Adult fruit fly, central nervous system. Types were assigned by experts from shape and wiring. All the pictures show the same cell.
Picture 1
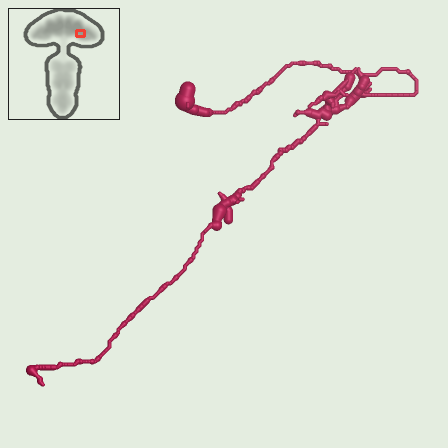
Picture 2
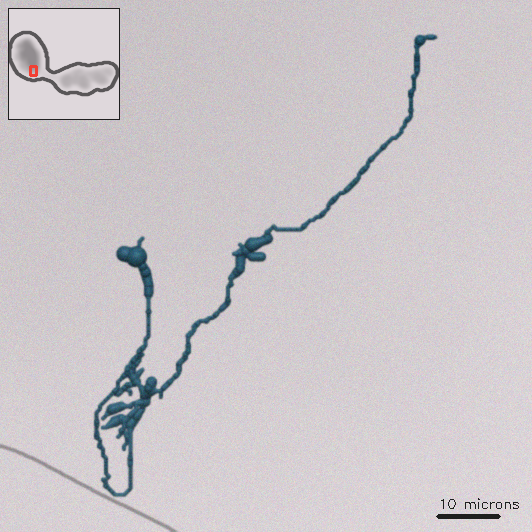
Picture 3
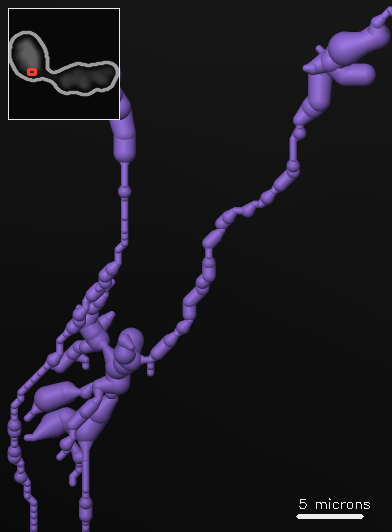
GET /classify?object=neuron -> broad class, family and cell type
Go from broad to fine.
optic-lobe intrinsic neuron; Tm; Tm1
